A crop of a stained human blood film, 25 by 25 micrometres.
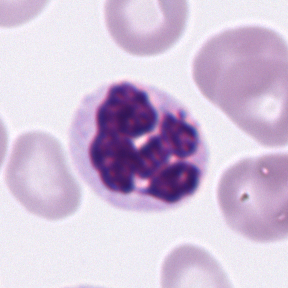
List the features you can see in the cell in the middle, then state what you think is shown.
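The chromatin is dark purple and coarsely clumped, and no nucleoli are visible in the nucleus. The cytoplasm is pale pinkish-lilac and shows no vacuoles. This is a segmented neutrophil.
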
